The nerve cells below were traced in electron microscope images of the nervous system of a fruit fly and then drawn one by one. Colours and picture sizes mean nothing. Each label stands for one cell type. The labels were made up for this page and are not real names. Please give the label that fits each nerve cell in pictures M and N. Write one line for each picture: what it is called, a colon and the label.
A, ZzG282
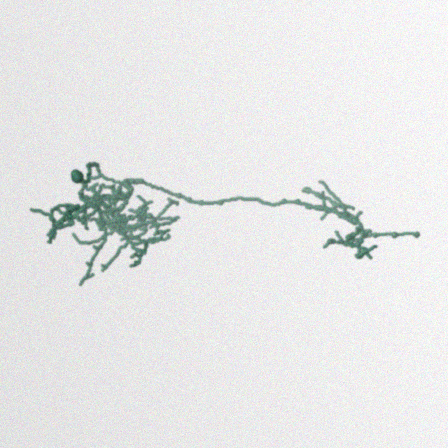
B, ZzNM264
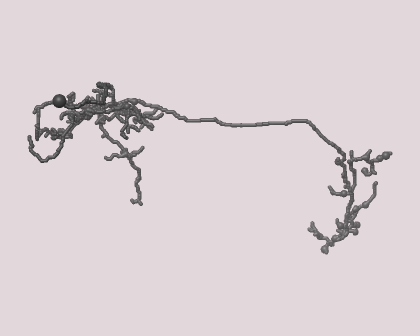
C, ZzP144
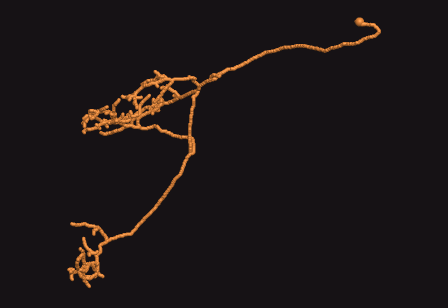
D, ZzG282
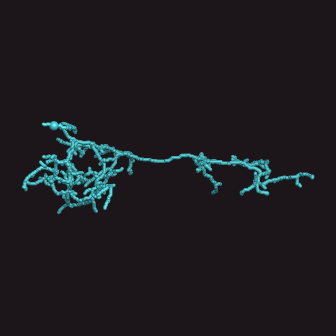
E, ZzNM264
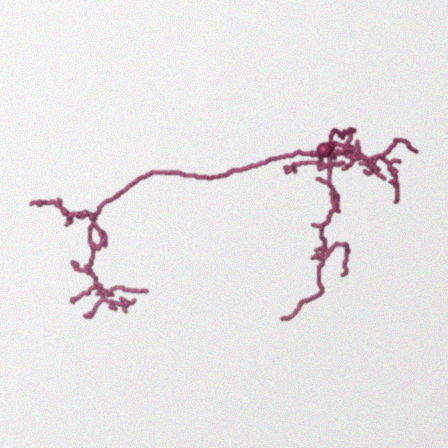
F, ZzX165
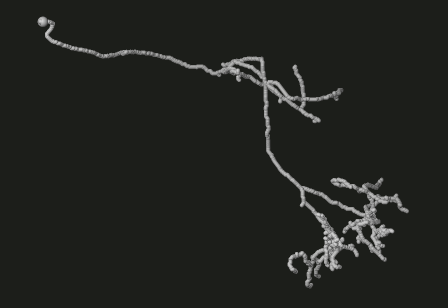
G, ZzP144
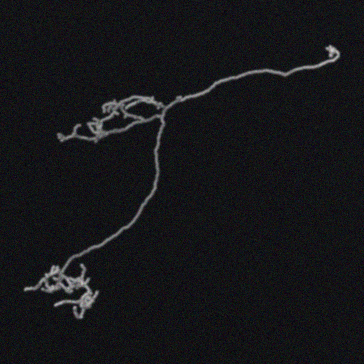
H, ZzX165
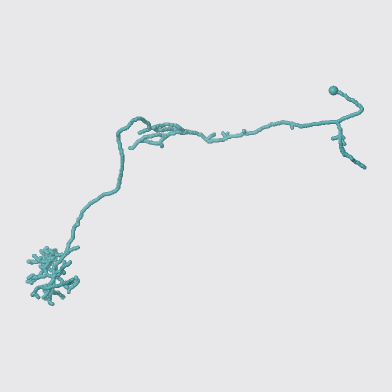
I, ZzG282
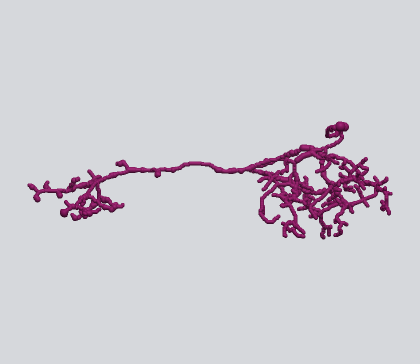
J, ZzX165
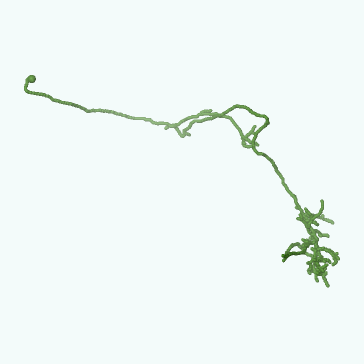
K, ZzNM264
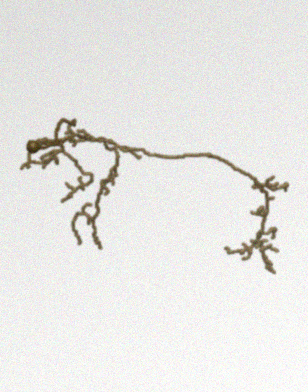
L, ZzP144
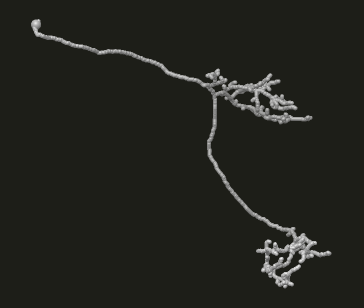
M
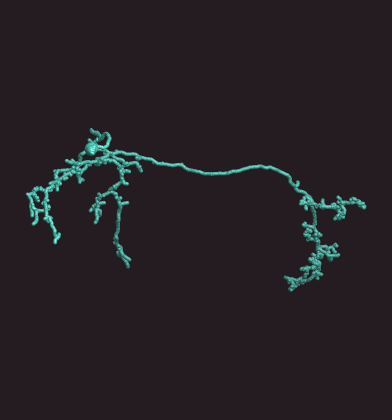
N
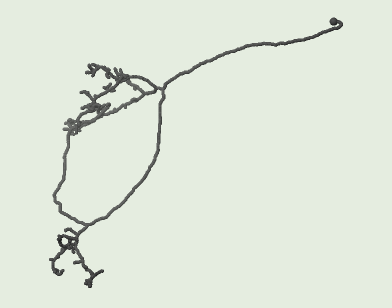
M: ZzNM264
N: ZzP144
